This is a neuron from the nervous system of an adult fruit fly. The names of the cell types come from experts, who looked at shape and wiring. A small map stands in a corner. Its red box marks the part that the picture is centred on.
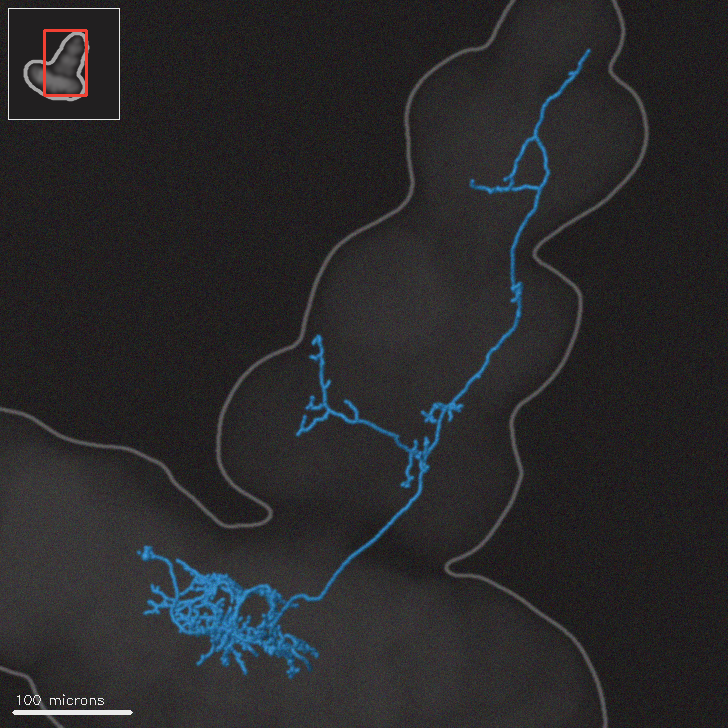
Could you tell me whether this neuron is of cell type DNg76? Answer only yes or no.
yes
